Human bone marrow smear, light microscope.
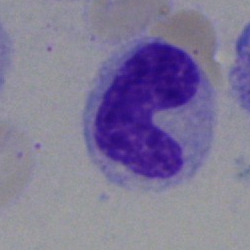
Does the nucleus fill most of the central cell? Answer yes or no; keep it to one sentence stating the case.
Yes, around the nucleus there is only a narrow rim of cytoplasm.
